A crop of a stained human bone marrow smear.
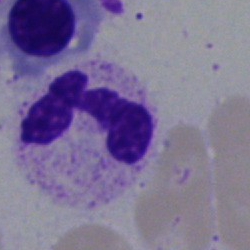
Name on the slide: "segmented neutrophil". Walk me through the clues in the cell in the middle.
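The nucleus of this segmented neutrophil is divided into several lobes, linked one to the next in a curved chain that arches across the upper half of the cell.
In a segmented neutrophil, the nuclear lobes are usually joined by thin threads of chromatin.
The chained lobes seen here go with that segmented pattern.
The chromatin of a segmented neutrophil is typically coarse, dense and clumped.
Here it is dense and clumped, in keeping with that.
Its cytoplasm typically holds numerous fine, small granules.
The small purple granules scattered through this cytoplasm fit that description.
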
